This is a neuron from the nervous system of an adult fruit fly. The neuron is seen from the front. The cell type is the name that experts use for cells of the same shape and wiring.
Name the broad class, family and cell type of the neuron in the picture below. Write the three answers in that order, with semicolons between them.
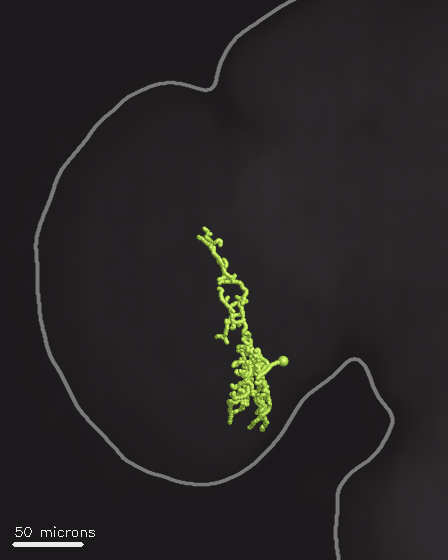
optic-lobe intrinsic neuron; Cm; Cm8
